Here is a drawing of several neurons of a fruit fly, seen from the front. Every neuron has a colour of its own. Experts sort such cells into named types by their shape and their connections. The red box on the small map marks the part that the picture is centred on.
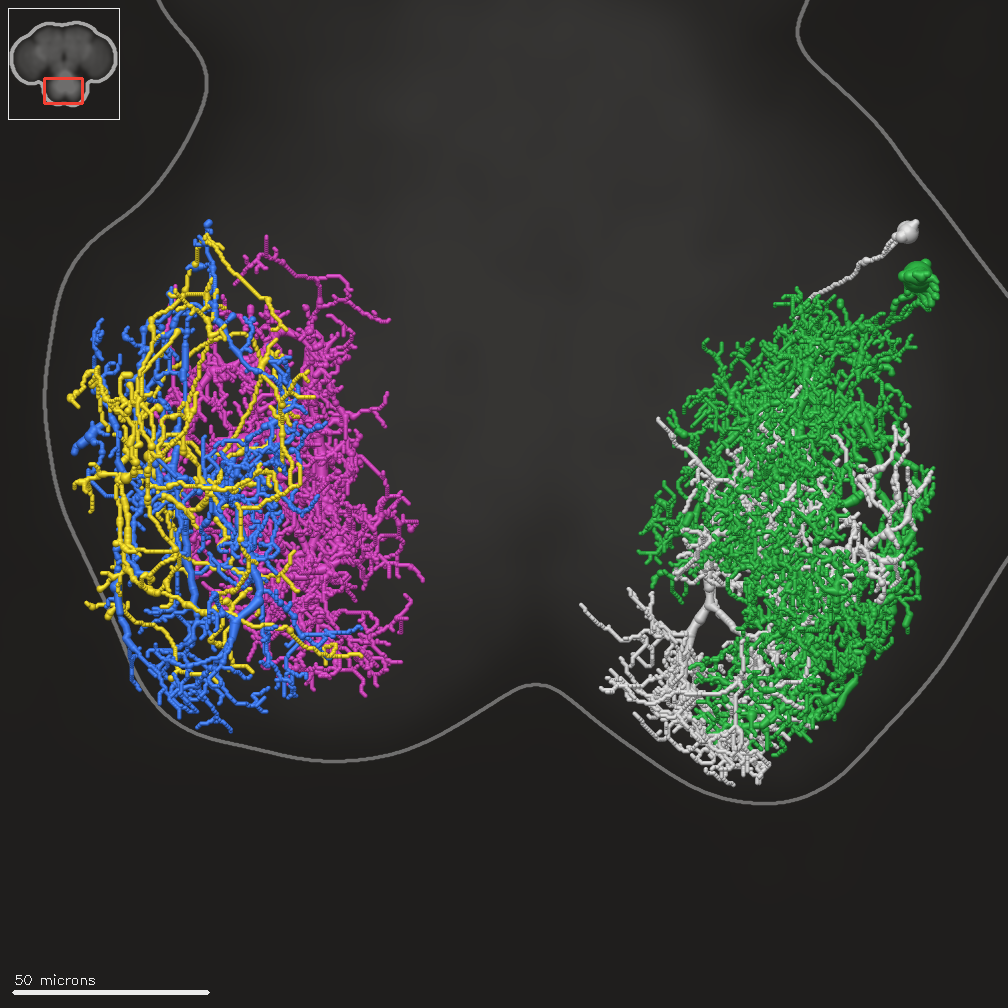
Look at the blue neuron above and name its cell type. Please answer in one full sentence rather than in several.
Included in the cell type IN20A.22A006 is this neuron.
